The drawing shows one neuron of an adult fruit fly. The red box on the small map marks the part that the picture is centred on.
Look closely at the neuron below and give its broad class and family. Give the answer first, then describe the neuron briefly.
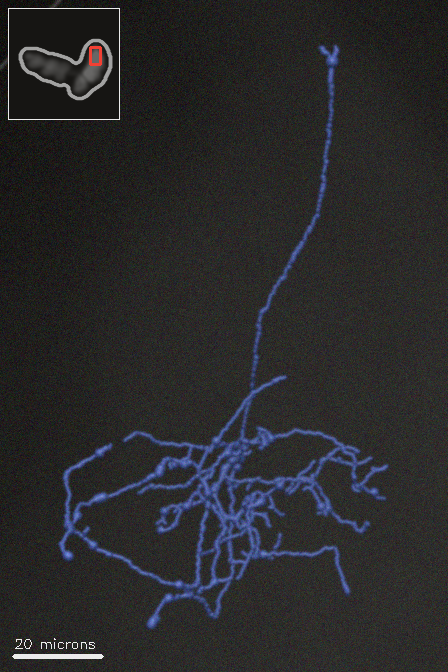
It is a central-brain intrinsic neuron. The family is hemilineage VPNp1_medial. It lies in the brain. Its cell body lies at the upper right of the picture. The picture shows dozens of branch ends.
